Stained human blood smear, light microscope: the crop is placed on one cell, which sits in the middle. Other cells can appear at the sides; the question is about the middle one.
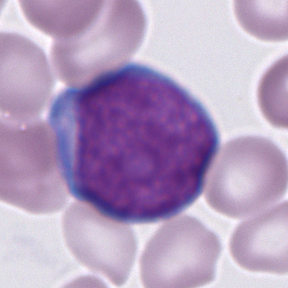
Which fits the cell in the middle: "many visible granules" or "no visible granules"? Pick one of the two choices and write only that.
No visible granules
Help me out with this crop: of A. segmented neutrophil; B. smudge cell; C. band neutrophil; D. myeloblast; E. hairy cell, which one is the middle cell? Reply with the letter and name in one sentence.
The correct response is option D, naming the cell in the middle as a myeloblast.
